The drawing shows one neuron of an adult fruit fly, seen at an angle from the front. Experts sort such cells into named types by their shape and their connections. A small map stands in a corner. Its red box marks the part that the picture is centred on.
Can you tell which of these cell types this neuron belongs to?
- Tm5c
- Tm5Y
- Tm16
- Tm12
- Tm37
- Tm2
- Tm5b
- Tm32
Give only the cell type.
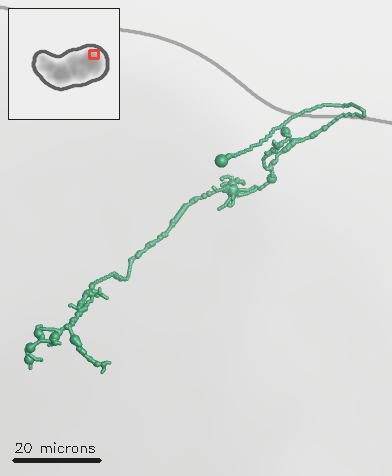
Tm5Y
